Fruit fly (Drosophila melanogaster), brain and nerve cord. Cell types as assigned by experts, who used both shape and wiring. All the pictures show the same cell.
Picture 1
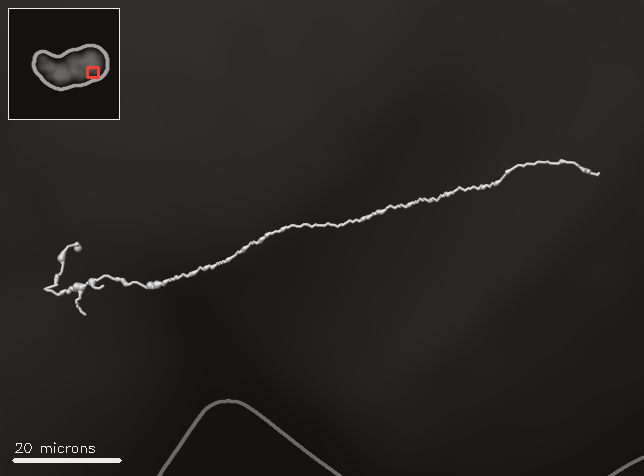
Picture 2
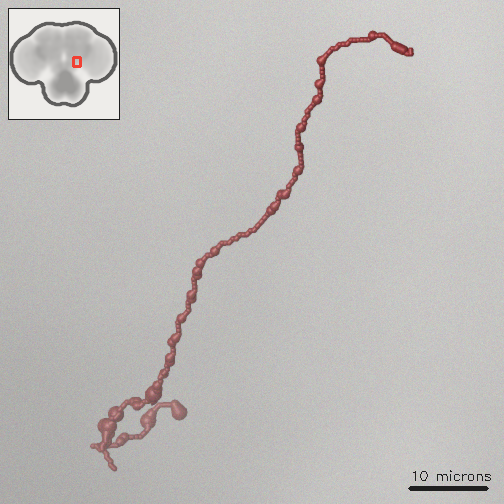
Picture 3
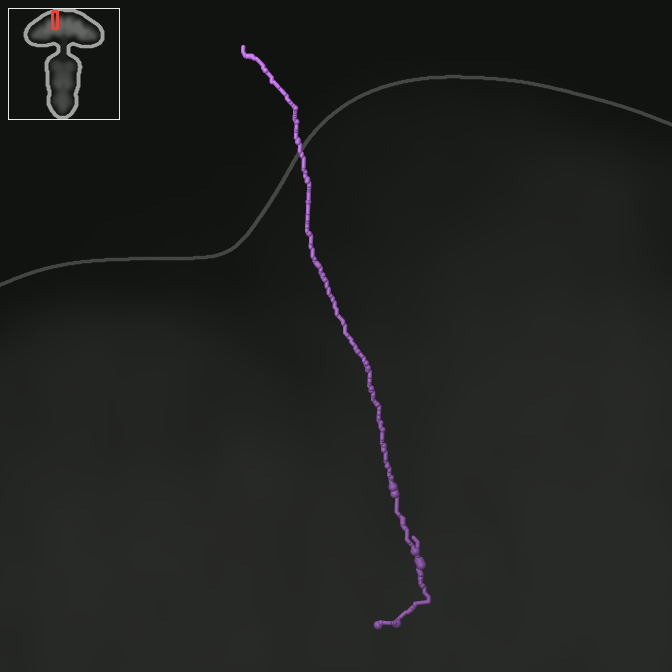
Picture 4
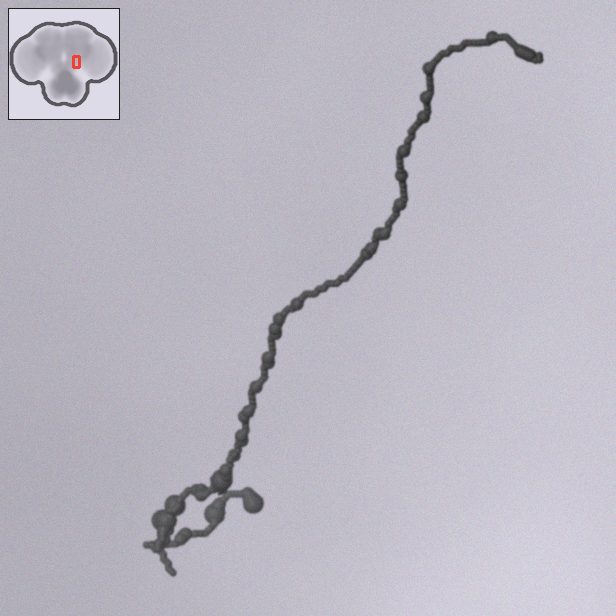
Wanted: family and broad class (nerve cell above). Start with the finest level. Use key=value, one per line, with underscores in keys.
family=class mechanosensory
broad_class=sensory neuron entering the brain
